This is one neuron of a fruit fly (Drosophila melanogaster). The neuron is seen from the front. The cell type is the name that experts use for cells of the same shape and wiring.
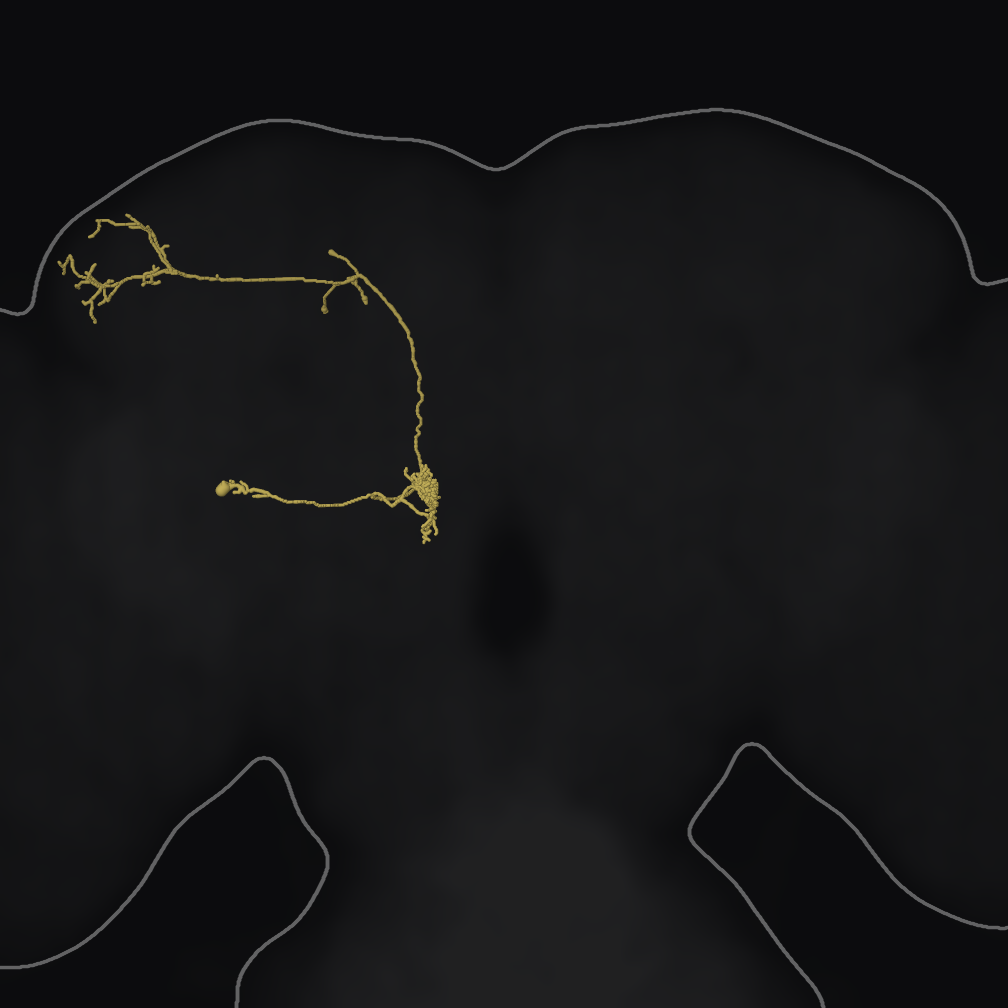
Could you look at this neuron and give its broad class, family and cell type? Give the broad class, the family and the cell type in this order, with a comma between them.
central-brain intrinsic neuron, hemilineage ALl1_ventral, DM5_lPN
